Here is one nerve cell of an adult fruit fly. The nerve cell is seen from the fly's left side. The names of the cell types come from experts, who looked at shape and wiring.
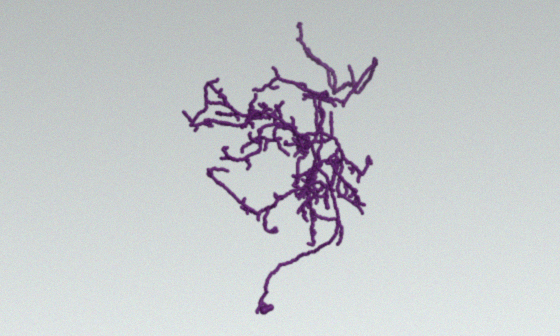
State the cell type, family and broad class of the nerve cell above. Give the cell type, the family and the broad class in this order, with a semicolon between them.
CB3417; hemilineage ALv2; central-brain intrinsic neuron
